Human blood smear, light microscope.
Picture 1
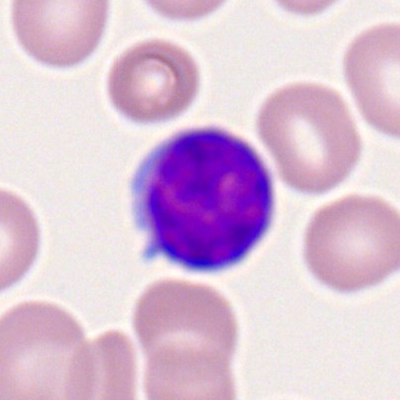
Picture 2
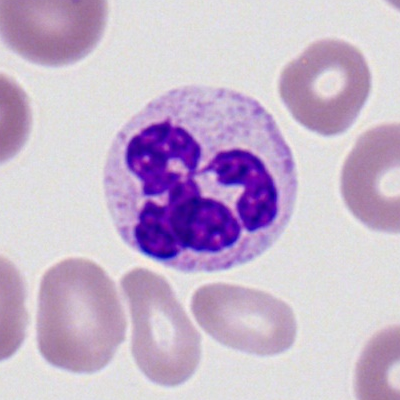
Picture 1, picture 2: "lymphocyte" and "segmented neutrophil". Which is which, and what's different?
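First item, identity: picture 1 is a lymphocyte, picture 2 a segmented neutrophil. Second, outline: round in both, and smooth in the neutrophil. Third, nucleus: split into several separate lobes in the neutrophil, with no nucleolus visible in either cell.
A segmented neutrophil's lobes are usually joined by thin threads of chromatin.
Fourth, chromatin: dense and clumped in both, deep purple and coarsely clumped in the lymphocyte, dark purple in the neutrophil. Fifth, cytoplasm: a scant pale blue rim, mostly left of the nucleus, with a small pale blue tag at the lower left in the lymphocyte; plentiful and pale pinkish-lilac in the neutrophil.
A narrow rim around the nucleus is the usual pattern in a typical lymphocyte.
Sixth, granules: none in the lymphocyte, fine small lilac ones dusted through the neutrophil.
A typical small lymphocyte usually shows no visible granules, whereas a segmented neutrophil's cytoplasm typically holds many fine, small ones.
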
